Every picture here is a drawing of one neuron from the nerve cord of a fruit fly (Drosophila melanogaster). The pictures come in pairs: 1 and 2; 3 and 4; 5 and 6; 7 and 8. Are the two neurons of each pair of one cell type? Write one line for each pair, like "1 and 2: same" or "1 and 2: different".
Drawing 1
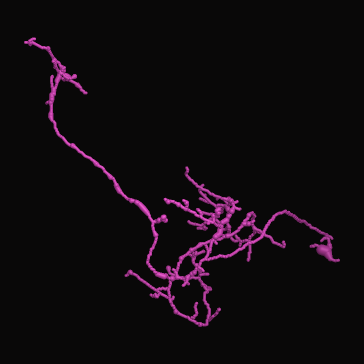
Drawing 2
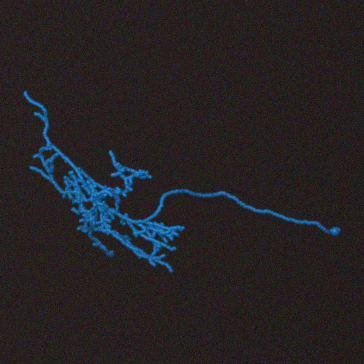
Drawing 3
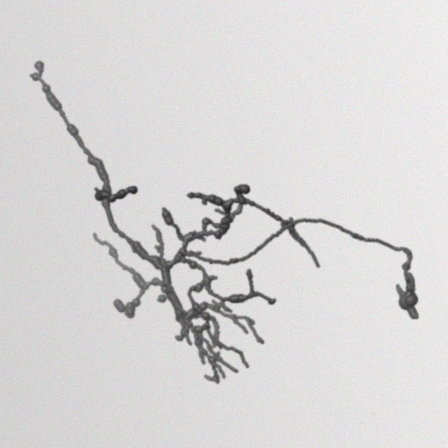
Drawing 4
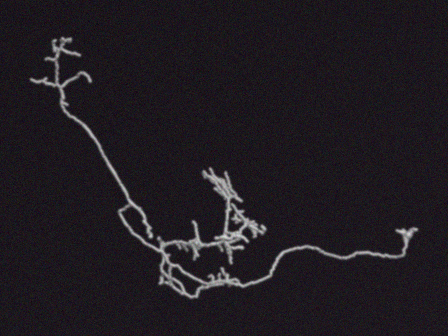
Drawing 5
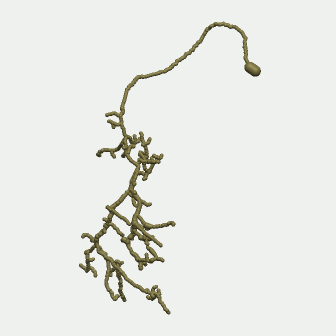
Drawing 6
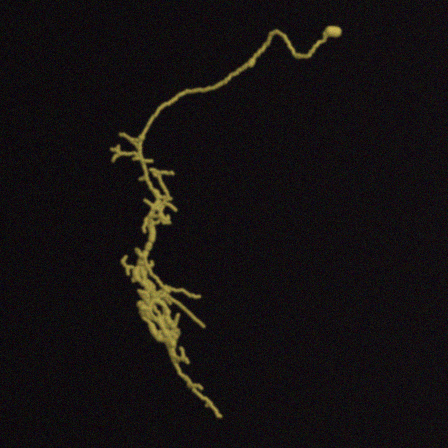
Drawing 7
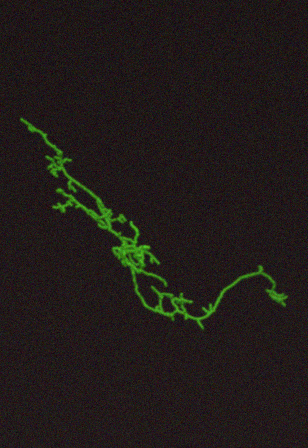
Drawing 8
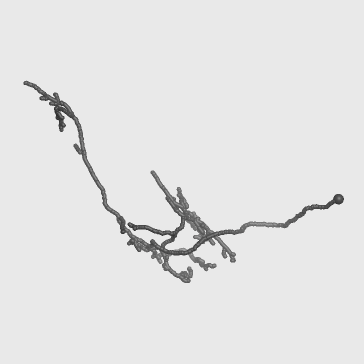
1 and 2: same
3 and 4: same
5 and 6: same
7 and 8: different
